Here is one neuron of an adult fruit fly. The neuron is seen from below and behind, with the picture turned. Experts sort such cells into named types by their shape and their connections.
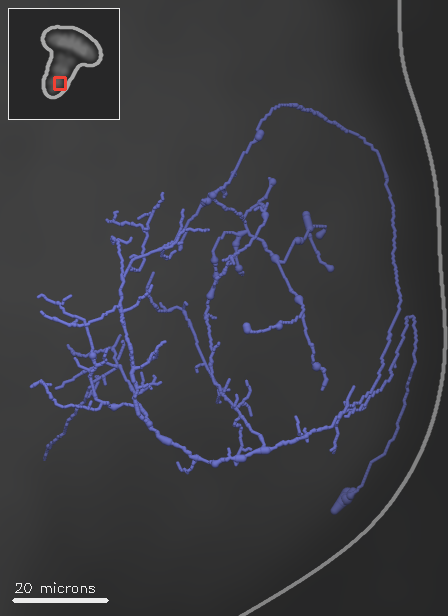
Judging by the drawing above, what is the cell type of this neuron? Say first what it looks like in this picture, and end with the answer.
The cell body can be seen at the lower right of the picture. By the scale bar it is about 90 microns tall in this view. The picture shows dozens of branch ends. Its broad class is nerve-cord intrinsic neuron. The cell type is IN09A088.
